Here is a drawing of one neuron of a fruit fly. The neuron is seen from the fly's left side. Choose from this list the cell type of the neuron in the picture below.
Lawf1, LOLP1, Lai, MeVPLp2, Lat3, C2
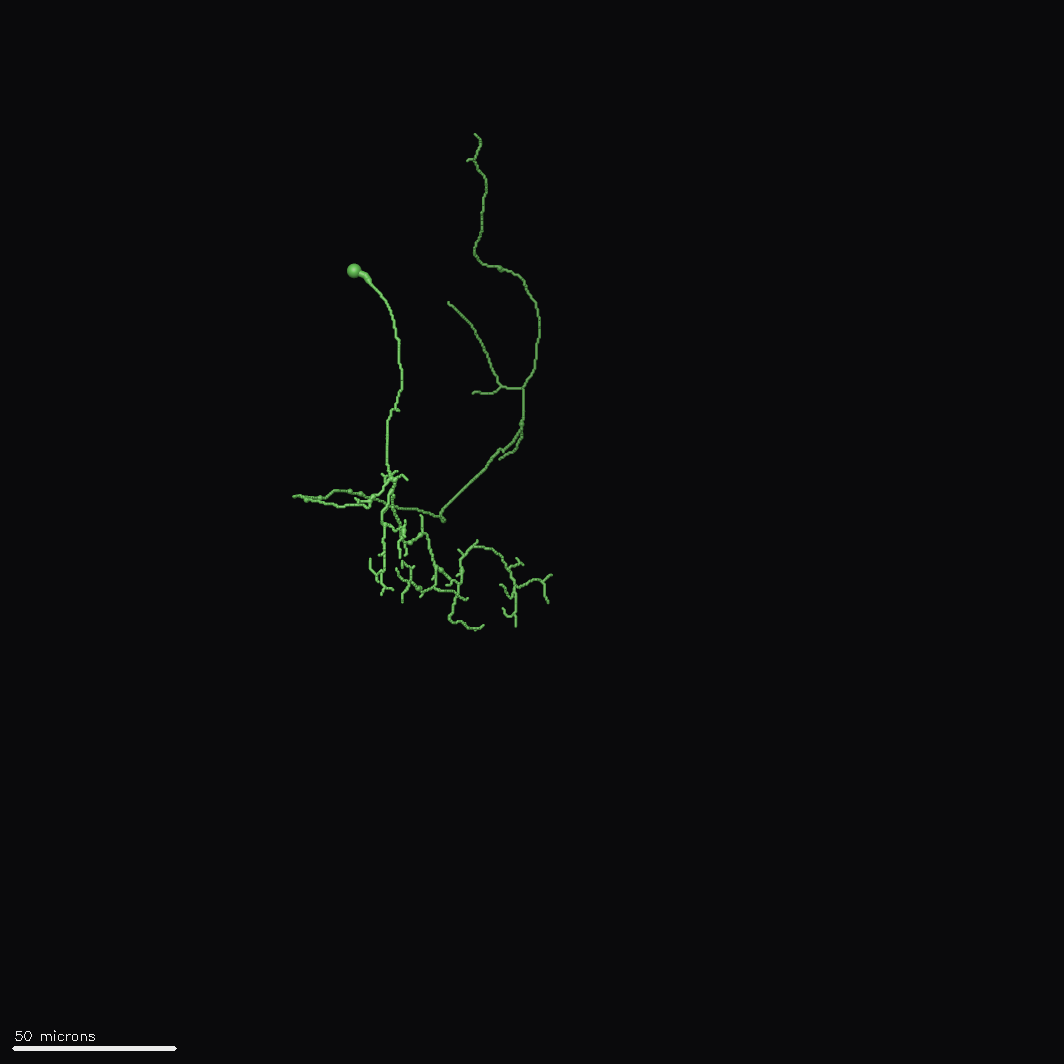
Lat3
